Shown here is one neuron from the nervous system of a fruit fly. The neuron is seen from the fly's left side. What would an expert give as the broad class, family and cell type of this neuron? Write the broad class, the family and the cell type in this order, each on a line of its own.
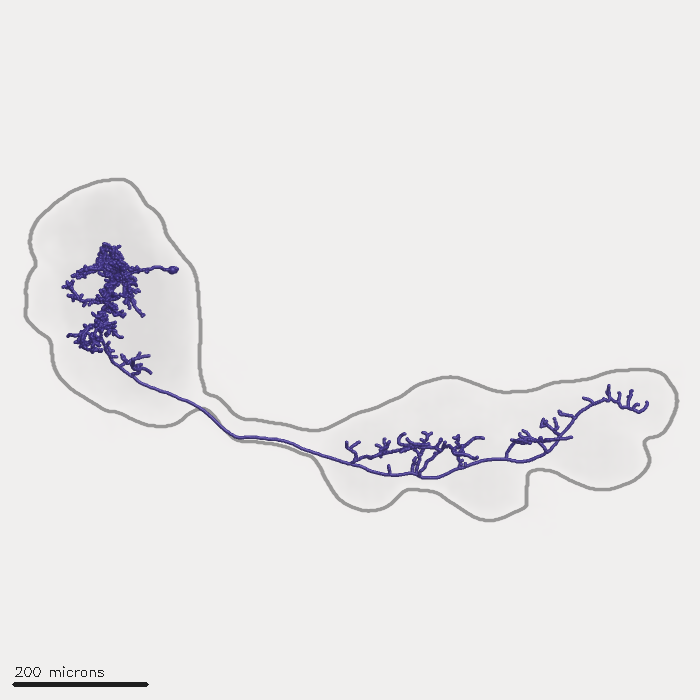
descending neuron
hemilineage SMPpv2_ventral
DNp69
